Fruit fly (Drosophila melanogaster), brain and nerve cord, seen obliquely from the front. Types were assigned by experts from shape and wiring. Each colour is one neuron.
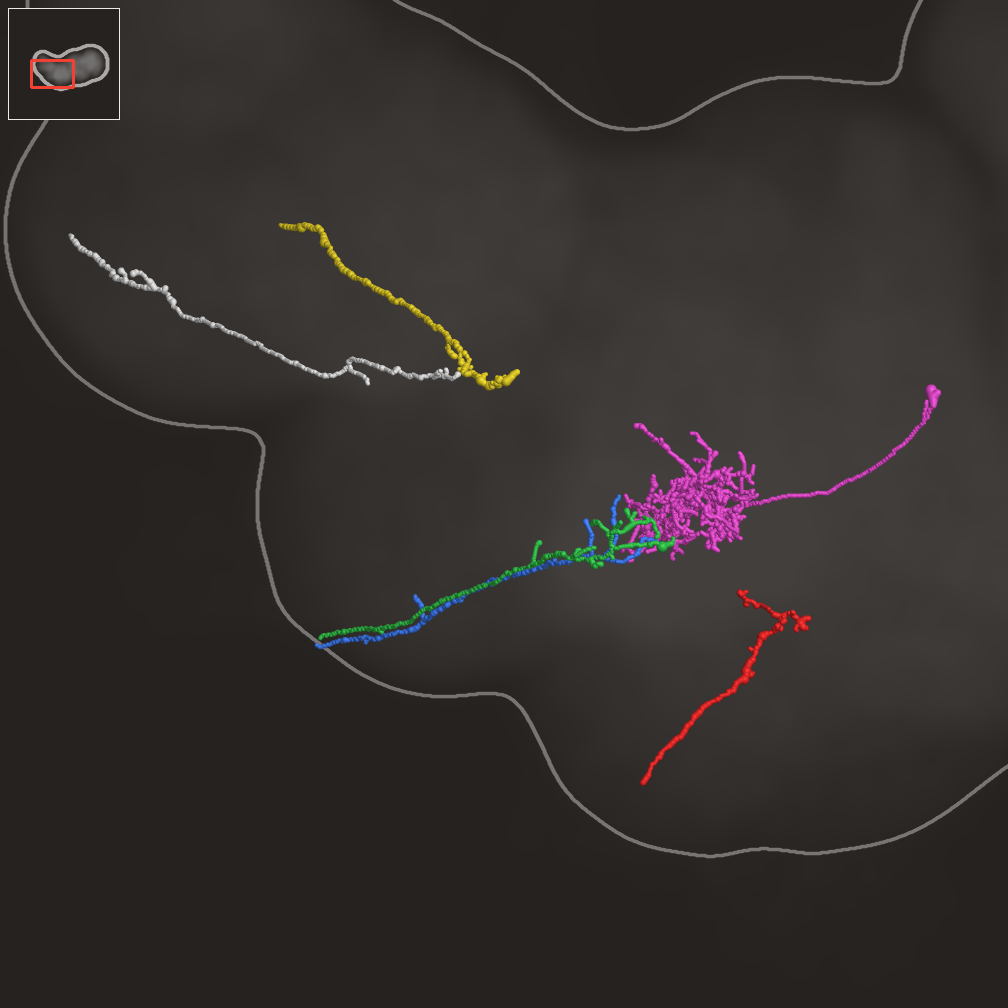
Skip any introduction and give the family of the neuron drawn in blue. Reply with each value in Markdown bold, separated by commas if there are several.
**class mechanosensory proprioceptive**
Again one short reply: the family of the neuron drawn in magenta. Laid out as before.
**hemilineage 09A**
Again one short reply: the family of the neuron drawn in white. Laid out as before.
**class mechanosensory proprioceptive**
